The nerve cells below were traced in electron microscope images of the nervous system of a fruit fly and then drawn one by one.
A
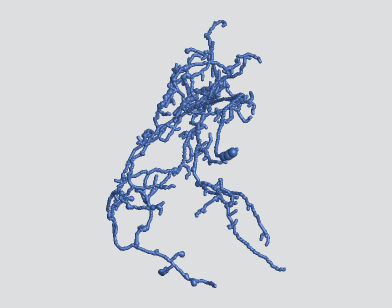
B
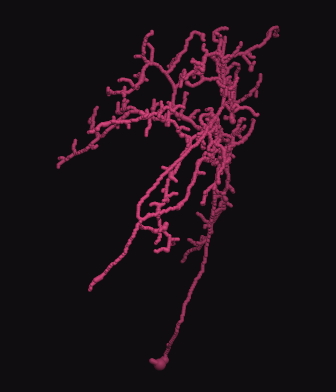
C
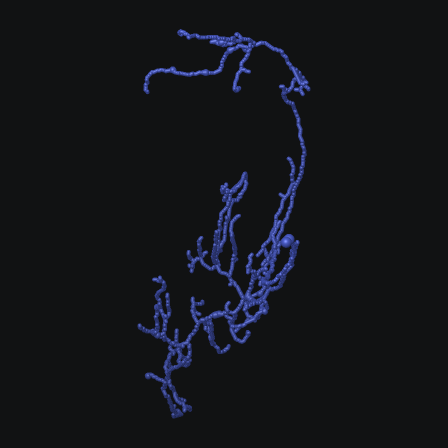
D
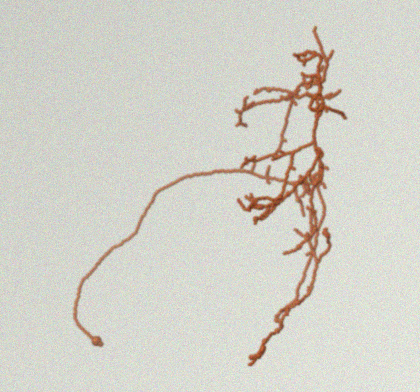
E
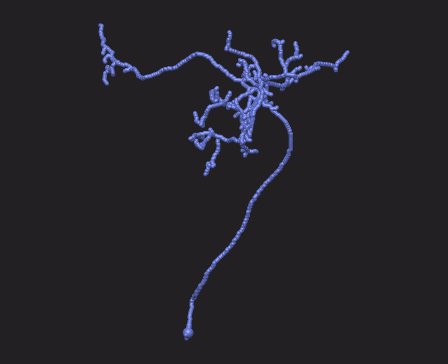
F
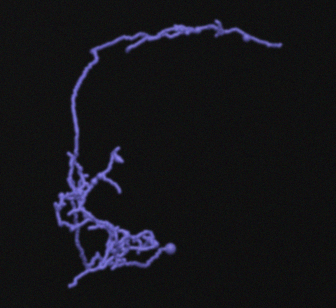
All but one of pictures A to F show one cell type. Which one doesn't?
E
